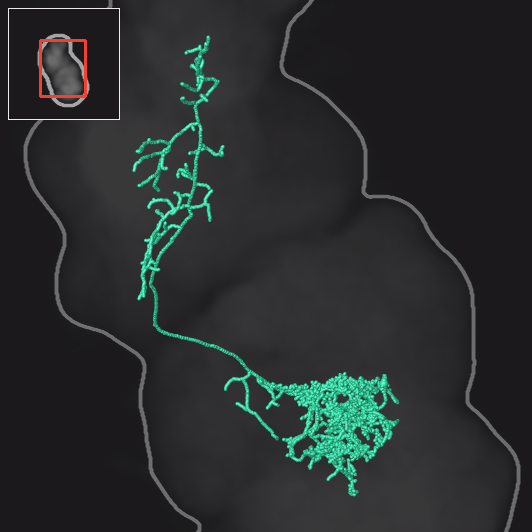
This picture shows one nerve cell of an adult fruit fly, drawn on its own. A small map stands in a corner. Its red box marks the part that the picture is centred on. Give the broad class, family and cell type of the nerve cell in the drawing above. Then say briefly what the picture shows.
Its broad class is descending neuron. Its family is hemilineage PSp2. Its cell type is DNp102. The cell body can be seen at the lower right of the picture. Dozens of branch ends can be seen.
